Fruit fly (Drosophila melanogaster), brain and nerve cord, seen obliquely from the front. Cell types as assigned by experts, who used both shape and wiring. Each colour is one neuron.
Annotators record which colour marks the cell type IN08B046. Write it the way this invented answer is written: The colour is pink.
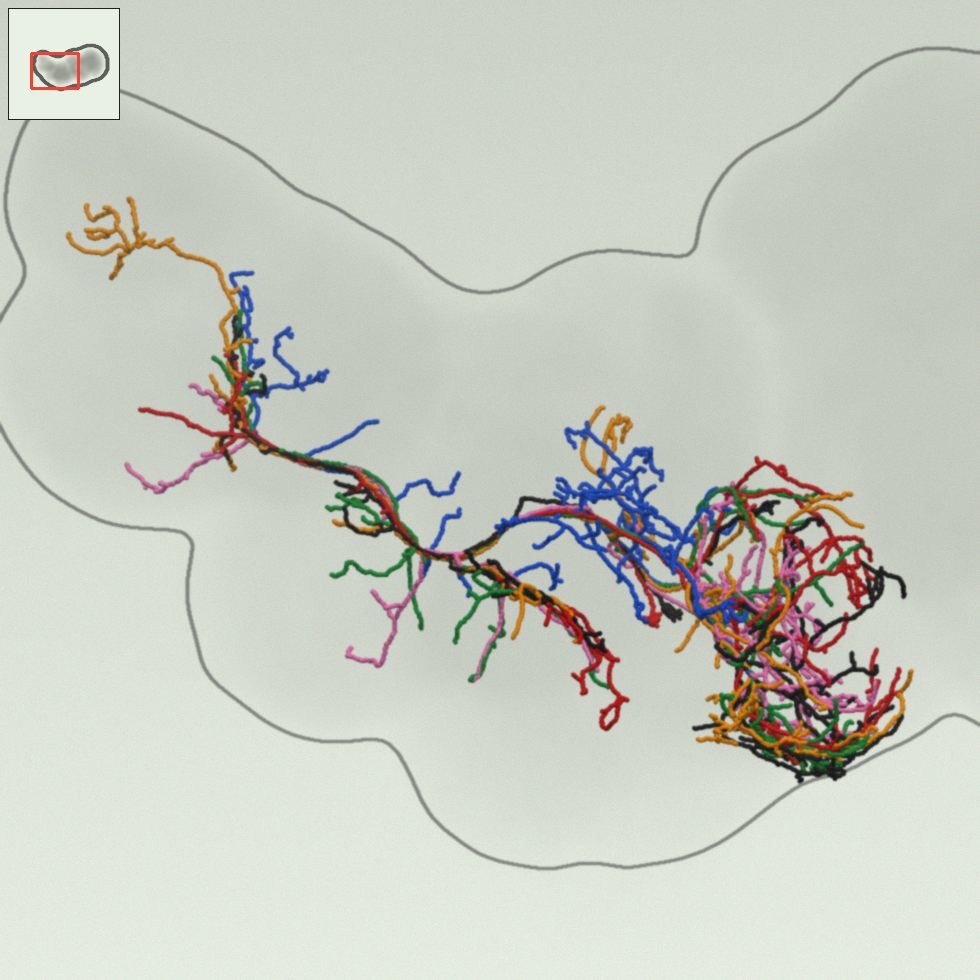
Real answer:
The colour is green.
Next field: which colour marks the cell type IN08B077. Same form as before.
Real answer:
The colour is blue.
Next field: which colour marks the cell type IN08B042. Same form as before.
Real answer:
The colour is black.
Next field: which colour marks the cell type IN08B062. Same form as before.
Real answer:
The colour is orange.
